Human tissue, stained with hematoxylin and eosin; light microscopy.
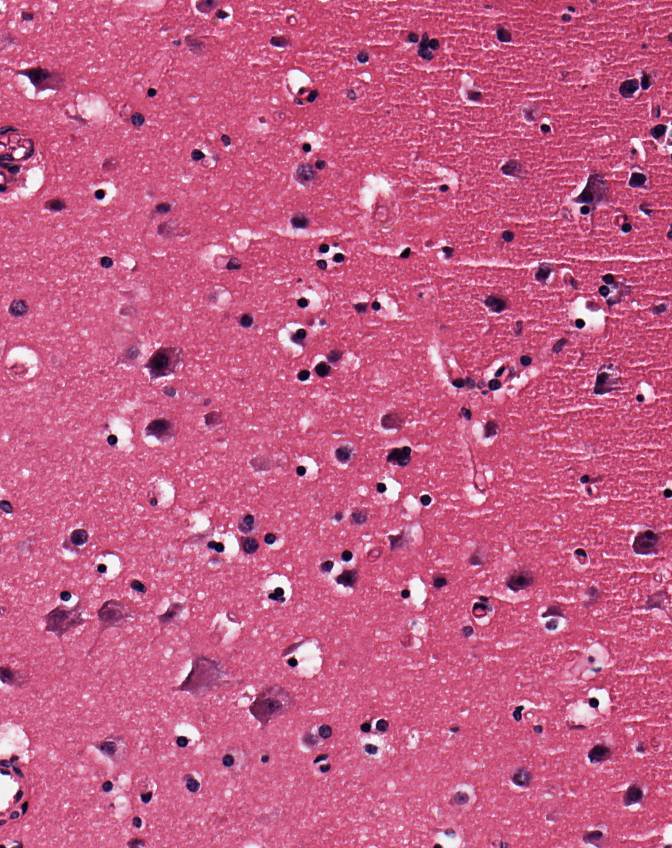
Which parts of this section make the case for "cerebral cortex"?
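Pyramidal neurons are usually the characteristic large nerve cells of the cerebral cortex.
What goes with that, I think, are the larger neurons here: angular, triangular bodies with purple cytoplasm, scattered singly, several in the lower left. Beyond them, I notice the whole field is one continuous, finely granular pink feltwork with cells scattered through it, and no glands, epithelium or fat. Most of those cells are small round dark nuclei, many sitting in a clear empty halo. A thin capillary, elongated nuclei along its wall, runs through the centre-right.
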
